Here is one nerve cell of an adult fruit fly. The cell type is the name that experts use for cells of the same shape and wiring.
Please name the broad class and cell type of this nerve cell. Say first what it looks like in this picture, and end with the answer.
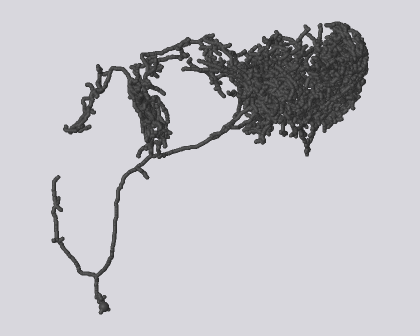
The cell body can be seen at the lower left of the picture. Dozens of branch ends can be seen. It is a central-brain intrinsic neuron. It is of cell type AVLP610.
